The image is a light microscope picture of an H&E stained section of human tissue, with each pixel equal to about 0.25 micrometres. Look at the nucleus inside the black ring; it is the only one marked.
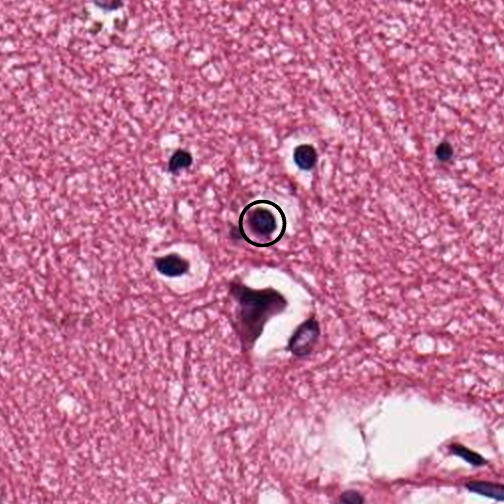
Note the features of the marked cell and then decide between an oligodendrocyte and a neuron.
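The nucleus is round and evenly, densely dark, with no internal detail visible at this scale. The nucleus is about the same size as the other small round dark nuclei nearby, and much smaller than the irregular dark-staining cell just below it. It lies within a small loose cluster of similar round dark nuclei, each with its own clear halo, sitting just above a larger irregular cell that lies in a clear space. The marked nucleus belongs to an oligodendrocyte.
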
